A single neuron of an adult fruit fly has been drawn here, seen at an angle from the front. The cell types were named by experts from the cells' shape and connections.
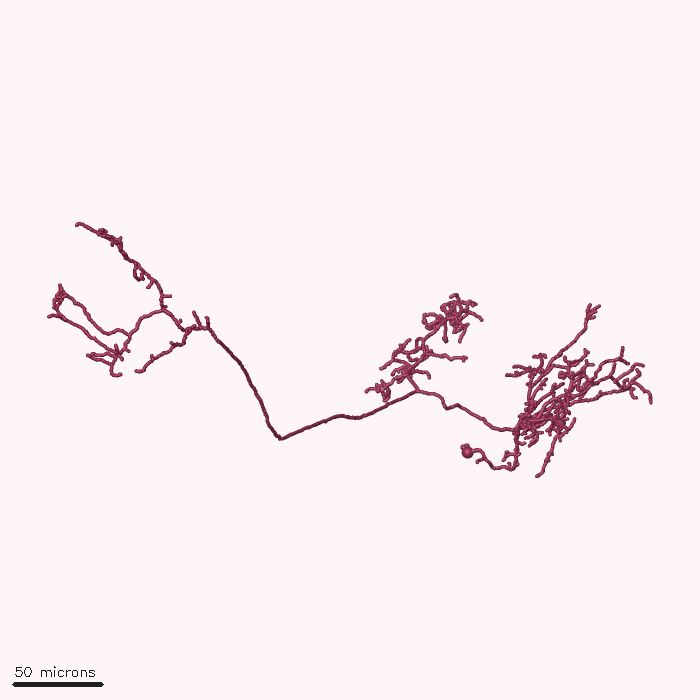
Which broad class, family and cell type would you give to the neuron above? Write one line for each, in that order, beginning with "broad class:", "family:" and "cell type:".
broad class: ascending neuron
family: hemilineage 18B
cell type: AN18B023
